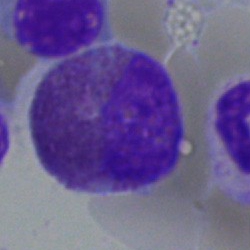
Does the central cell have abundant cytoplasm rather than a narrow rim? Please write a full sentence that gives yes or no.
No, a narrow rim is all the cytoplasm this cell has.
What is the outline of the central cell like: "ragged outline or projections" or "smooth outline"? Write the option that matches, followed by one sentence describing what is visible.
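Smooth outline. The cell has a round, smooth outline.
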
